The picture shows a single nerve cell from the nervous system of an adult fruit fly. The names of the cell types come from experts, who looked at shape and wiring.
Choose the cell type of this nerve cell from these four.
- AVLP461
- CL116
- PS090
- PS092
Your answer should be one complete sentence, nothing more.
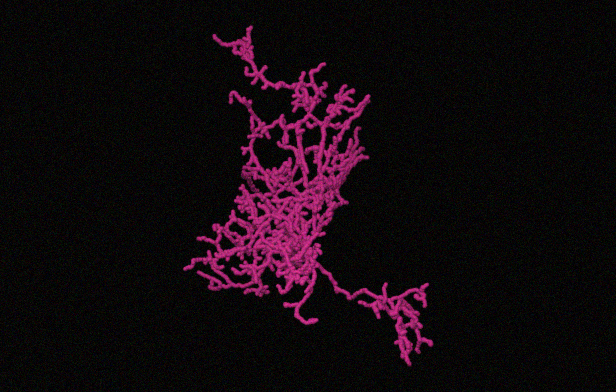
It is PS090 that is the cell type of the nerve cell.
